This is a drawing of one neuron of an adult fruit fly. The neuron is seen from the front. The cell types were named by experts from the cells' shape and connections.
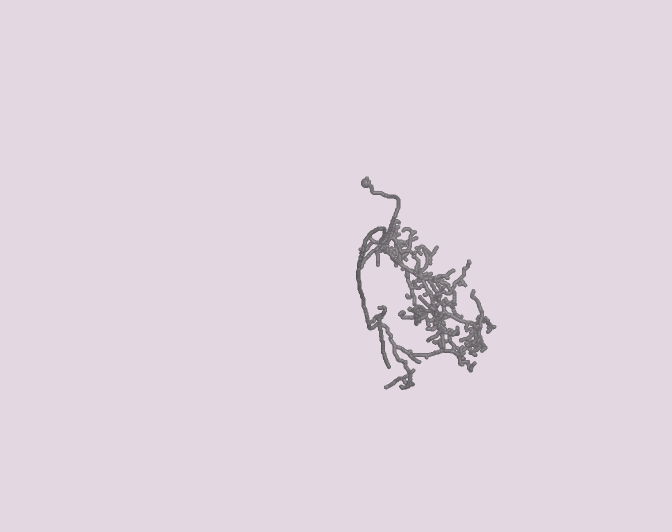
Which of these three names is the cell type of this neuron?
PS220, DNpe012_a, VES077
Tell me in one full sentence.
This neuron belongs to the cell type PS220.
